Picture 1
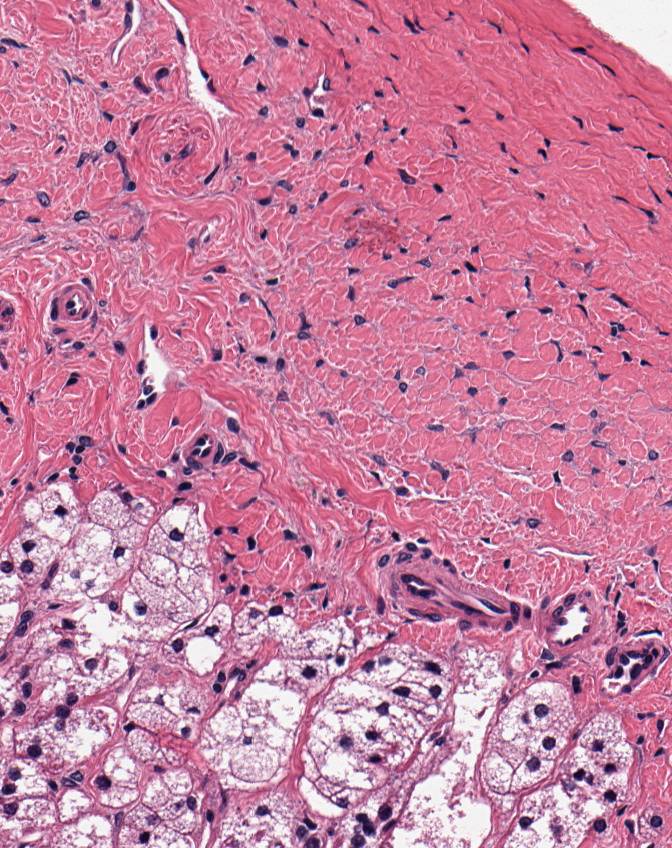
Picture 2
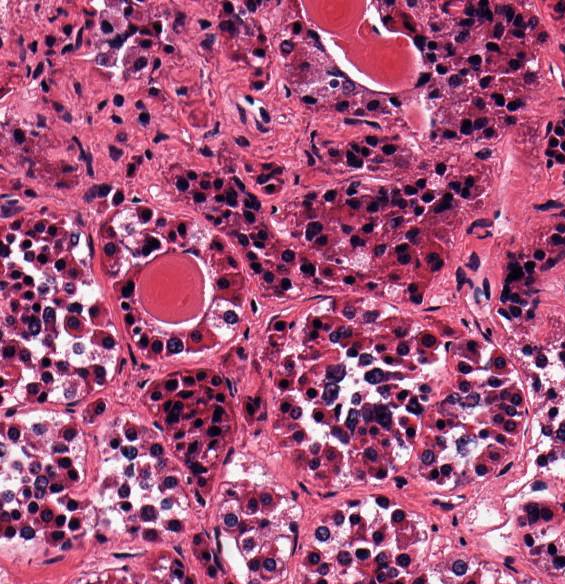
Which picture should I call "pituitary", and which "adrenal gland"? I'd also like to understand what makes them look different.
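Let's start with the names: the adrenal gland is in picture 1, the pituitary in picture 2. In the adrenal gland, dense pink fibrous tissue takes up the upper two-thirds, and a band of cells with pale cytoplasm fills the lower third. Those cells have abundant pale, finely vacuolated, foamy cytoplasm and sit in rounded nests divided by thin pink septa.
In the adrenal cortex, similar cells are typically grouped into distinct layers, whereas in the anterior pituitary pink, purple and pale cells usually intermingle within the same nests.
Now the pituitary: left of centre, one nest encloses a single round, smooth, homogeneous eosinophilic globule, ringed by cells. The nest cells have mostly round, dark nuclei of fairly uniform size, and the thin septa between nests carry flattened, elongated nuclei. One thing the two share: no fat cells appear anywhere in either field.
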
